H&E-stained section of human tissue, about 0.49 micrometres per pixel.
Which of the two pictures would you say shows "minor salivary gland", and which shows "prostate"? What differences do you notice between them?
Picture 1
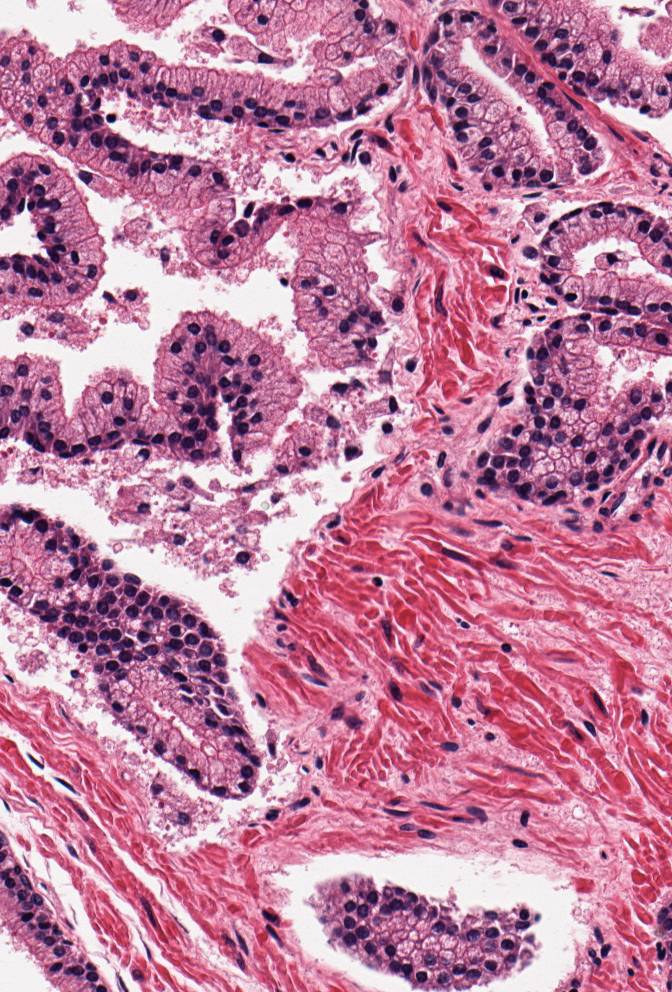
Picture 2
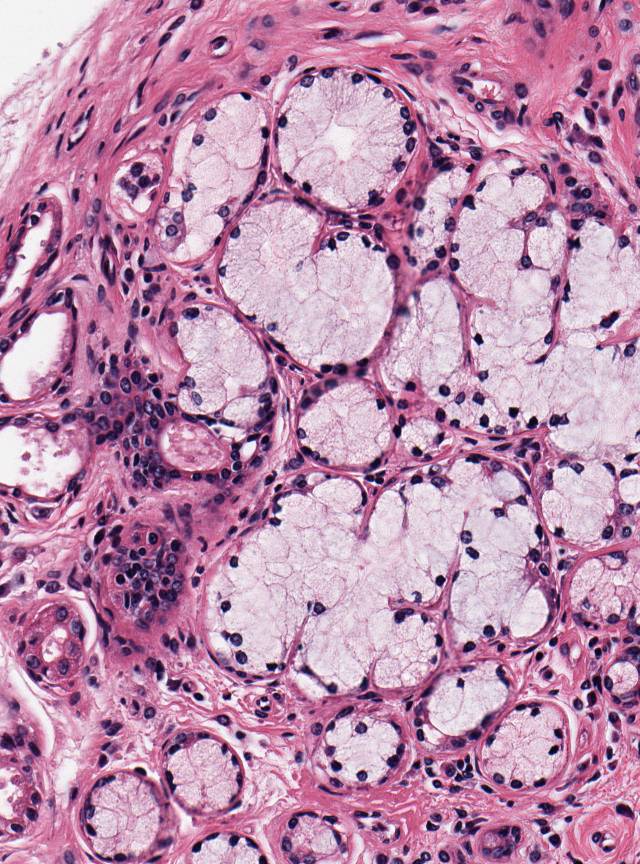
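So, the prostate is picture 1 and the minor salivary gland is picture 2. In the prostate picture, the glands at upper left have folded, undulating outlines with infoldings into the lumen, the lining cells have round dark nuclei mostly toward the base, and the lumens on the left hold loose pale pink material with scattered detached cells. Its stroma is bundles of bright pink spindle cells with elongated nuclei. Over in picture 2 you get closely packed rounded acini filling the centre and right, split by thin pink fibrous septa, with pale, finely foamy, faintly staining cytoplasm and small dark nuclei flattened against the cell bases at each acinus rim.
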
